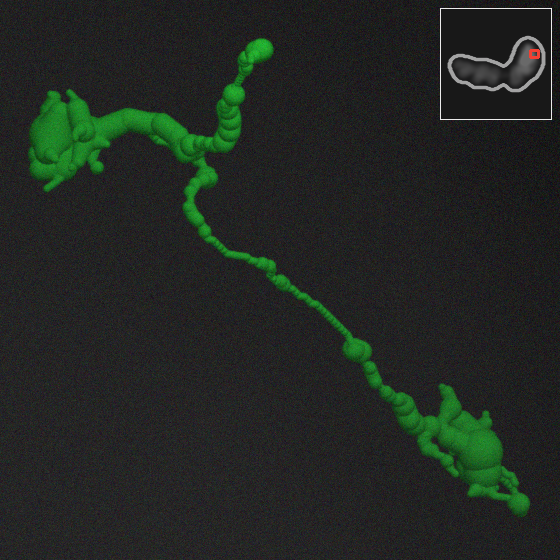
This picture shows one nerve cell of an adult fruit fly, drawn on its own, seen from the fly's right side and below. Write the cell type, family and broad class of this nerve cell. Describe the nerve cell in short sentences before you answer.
The cell body can be seen at the lower right of the picture. In this view it is about as wide as it is tall. Its cell type is T1. Its family is T. Its broad class is optic-lobe intrinsic neuron.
